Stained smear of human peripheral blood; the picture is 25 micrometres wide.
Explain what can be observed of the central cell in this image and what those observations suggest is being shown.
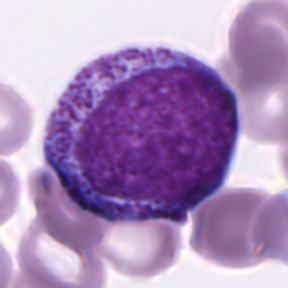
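Dark reddish-purple granules crowd the cytoplasm, in which no vacuoles are seen. The nucleus lies off-centre, pushed toward the right side of the cell. Its chromatin is finely stippled rather than gathered into coarse dark blocks. This cell is a promyelocyte.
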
